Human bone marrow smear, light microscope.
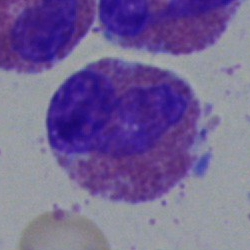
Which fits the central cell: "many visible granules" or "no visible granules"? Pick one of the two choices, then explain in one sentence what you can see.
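Many visible granules. The cytoplasm is densely filled with fine pink-purple granules throughout.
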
